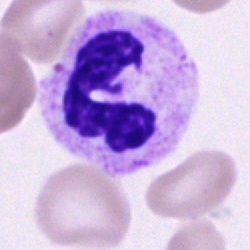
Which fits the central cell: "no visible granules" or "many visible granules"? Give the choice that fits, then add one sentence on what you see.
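Many visible granules. Fine pinkish-lilac granules are scattered throughout the cytoplasm.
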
